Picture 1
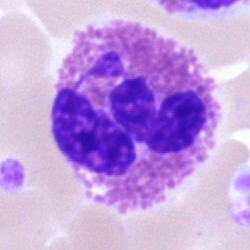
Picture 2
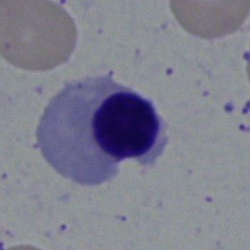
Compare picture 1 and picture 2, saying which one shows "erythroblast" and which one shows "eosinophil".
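The eosinophil is in picture 1, the erythroblast in picture 2. The clearest difference is the granules: in picture 1 they run right out to the cell edge, so the margin looks beaded, while the cytoplasm in picture 2 shows none.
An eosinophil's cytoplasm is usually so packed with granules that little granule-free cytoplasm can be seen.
In picture 2 the cytoplasm is abundant and pale grey-blue, the nucleus lies off-centre toward the right, and a small pale bulge of cytoplasm sticks out at the lower right beyond the nucleus.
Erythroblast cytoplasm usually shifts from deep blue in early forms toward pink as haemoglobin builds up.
The picture 1 cell is roughly round in outline. What the two share is dark chromatin and no visible nucleoli: the chromatin is coarsely clumped and dark purple in picture 1, dense and very dark purple in picture 2.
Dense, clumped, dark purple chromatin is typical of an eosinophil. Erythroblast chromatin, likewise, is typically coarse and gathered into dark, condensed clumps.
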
